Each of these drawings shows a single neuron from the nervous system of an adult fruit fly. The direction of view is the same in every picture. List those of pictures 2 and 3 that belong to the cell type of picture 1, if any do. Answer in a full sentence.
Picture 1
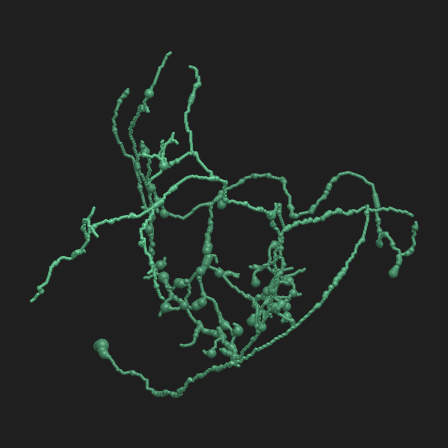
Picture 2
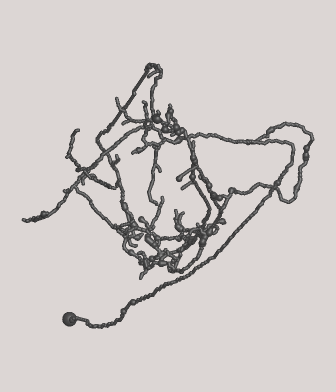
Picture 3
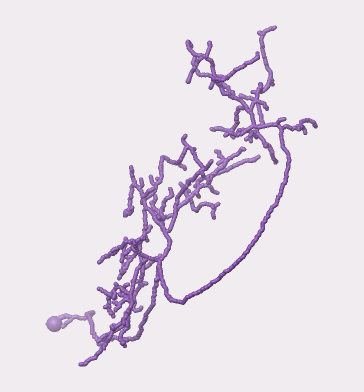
Picture 2 is of the same cell type.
